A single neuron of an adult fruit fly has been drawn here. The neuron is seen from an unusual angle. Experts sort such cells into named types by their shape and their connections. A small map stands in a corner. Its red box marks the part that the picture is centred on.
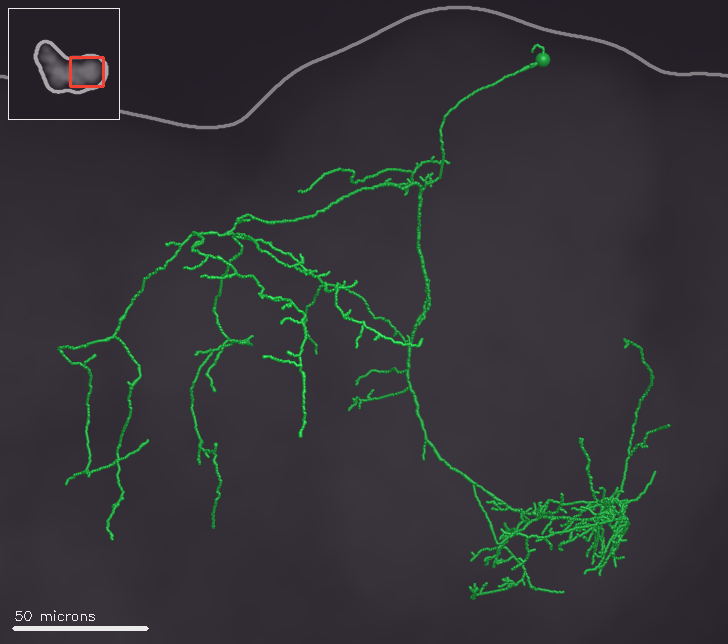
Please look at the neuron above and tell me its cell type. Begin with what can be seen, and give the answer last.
The cell body is at the upper right of the picture. From left to right in the picture it spans about 250 microns. Dozens of branch ends can be seen. This is a central-brain intrinsic neuron. The cell type is AVLP470_b.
